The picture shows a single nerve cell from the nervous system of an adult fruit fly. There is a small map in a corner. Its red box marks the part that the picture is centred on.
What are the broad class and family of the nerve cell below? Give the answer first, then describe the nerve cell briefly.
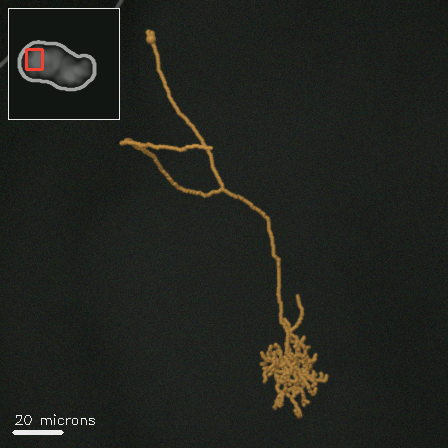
This is a visual projection neuron. Its family is hemilineage VPNd2. By the scale bar it is about 160 microns tall in this view. In this view it is taller than it is wide.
